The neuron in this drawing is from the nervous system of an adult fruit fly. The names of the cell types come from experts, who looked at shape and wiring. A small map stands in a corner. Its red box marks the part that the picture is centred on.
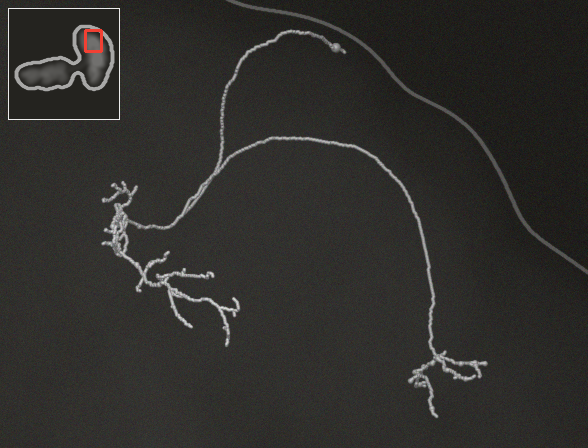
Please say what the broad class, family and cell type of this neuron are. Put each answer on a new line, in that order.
central-brain intrinsic neuron
hemilineage SLPa&l1_lateral
CB4112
